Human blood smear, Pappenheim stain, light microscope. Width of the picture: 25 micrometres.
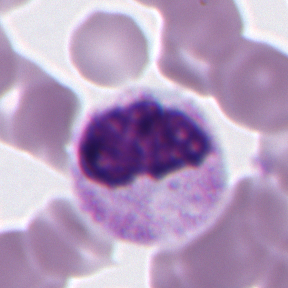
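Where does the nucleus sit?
Across the upper half of the cell, as a broad, curved mass with an uneven, lumpy outline.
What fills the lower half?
Pale cytoplasm, dotted throughout with fine pink-violet granules.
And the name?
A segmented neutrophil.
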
